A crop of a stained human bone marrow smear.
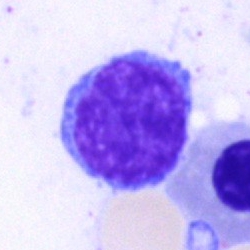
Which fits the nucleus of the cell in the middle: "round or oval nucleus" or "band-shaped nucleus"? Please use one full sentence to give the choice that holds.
A single compact round or oval mass makes up the nucleus.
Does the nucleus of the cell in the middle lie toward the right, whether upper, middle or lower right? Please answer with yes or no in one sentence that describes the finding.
Yes, it is to the left of the nucleus that most cytoplasm lies.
